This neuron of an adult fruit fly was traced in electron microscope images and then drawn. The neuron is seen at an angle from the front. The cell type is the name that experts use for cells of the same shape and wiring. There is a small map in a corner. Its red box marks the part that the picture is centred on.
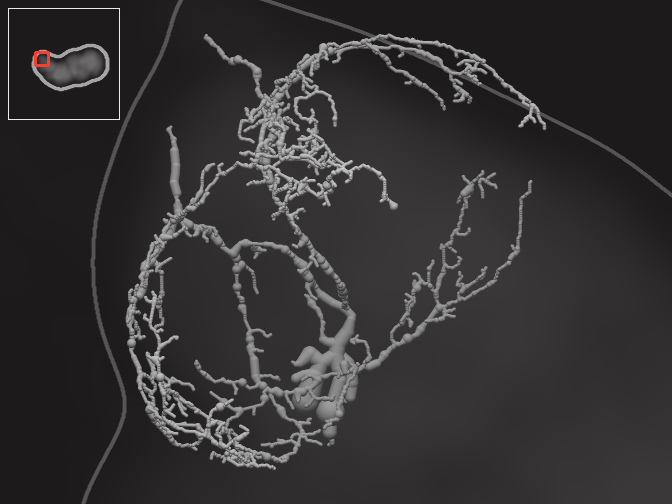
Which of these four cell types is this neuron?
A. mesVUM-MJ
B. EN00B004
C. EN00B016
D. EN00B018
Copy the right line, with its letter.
C. EN00B016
